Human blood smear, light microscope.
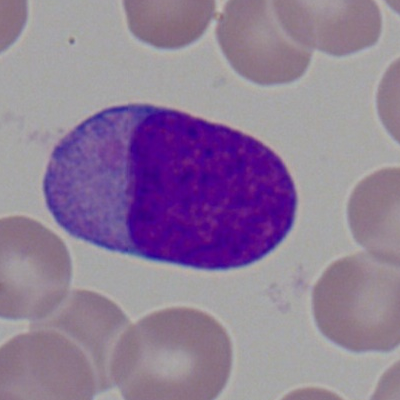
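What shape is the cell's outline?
Smooth and oval, longer from left to right than from top to bottom.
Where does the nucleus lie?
At the right end of the cell.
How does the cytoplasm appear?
It forms a band on the left side, taking up about a third of the cell, with fine pinkish-purple stippling.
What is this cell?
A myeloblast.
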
